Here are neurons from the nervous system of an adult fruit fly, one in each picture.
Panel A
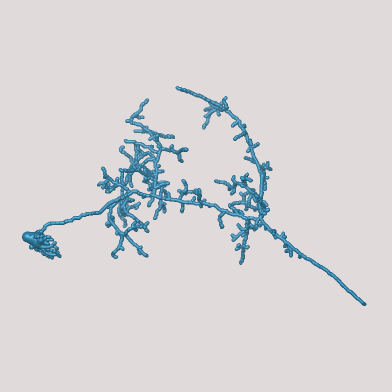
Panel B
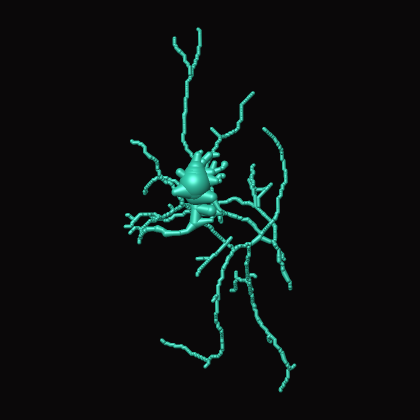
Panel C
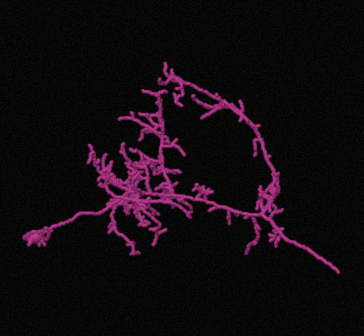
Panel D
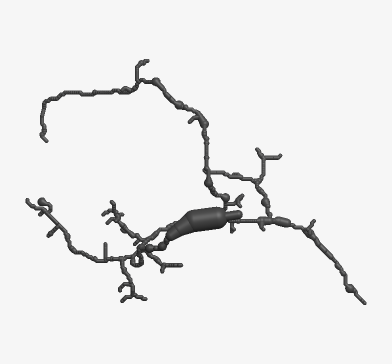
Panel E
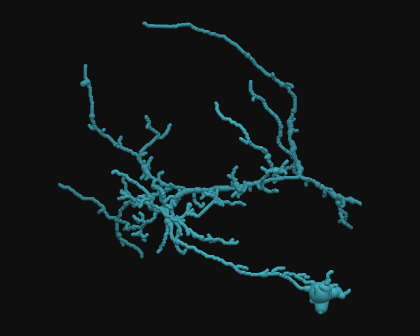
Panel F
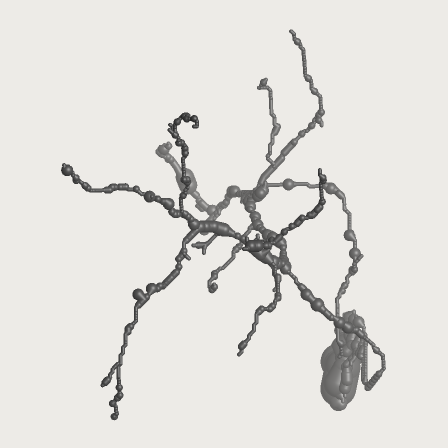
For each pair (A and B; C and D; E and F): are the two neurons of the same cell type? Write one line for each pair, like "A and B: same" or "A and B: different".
A and B: same
C and D: different
E and F: same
